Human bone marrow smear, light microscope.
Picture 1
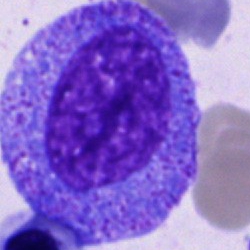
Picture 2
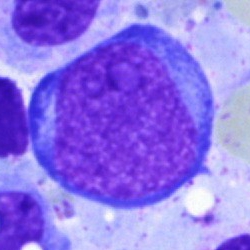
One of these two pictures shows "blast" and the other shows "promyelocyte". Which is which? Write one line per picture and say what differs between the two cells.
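Picture 1 shows a promyelocyte: Many small purple-red granules are scattered throughout the cytoplasm.
Picture 2 shows a blast: No granules are seen in the cytoplasm.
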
